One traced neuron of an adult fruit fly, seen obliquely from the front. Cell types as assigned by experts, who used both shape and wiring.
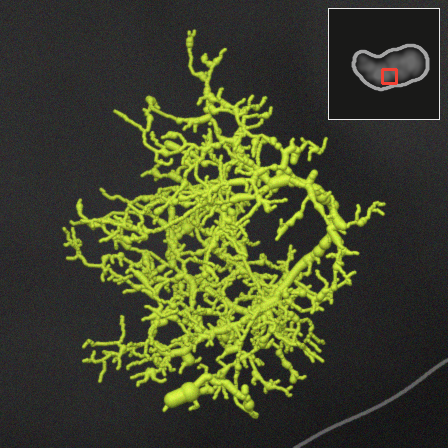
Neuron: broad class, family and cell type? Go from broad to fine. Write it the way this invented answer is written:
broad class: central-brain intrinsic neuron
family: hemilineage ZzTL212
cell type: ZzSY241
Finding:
broad class: nerve-cord intrinsic neuron
family: hemilineage 13A
cell type: IN13A012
